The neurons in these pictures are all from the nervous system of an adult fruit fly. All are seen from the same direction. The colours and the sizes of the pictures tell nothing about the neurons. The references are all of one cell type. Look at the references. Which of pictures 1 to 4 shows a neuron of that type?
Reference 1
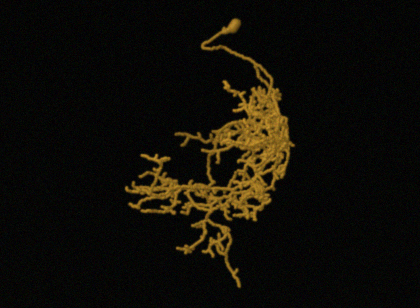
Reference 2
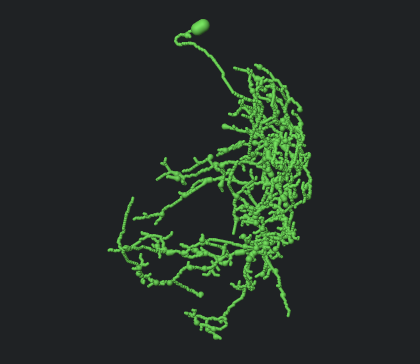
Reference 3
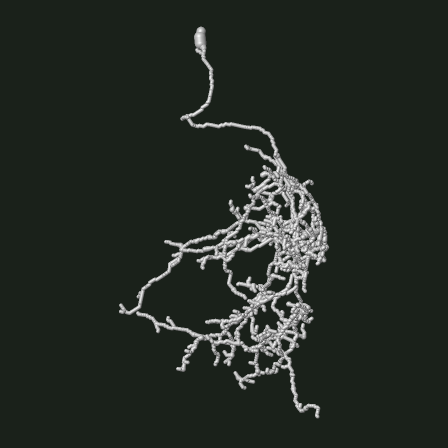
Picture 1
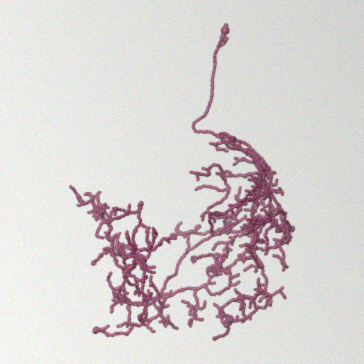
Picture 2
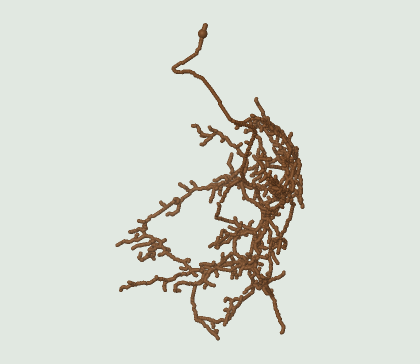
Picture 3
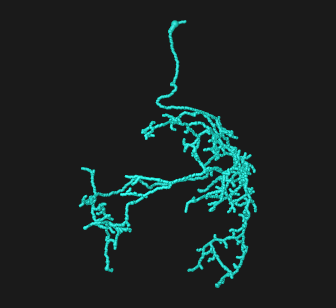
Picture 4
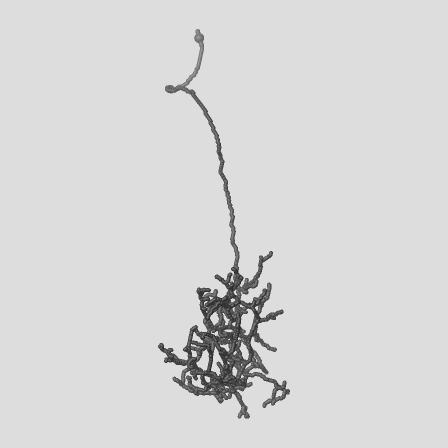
2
